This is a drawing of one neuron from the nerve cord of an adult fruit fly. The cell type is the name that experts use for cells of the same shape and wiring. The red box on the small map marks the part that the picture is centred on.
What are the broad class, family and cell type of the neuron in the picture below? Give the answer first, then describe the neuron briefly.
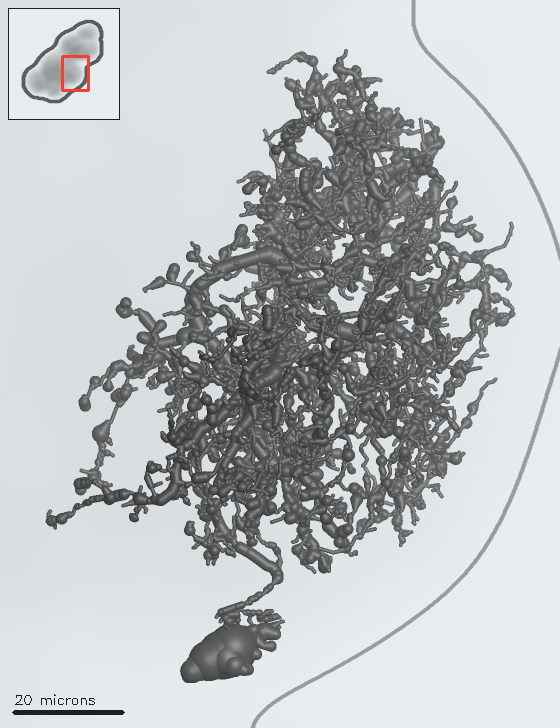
This is a nerve-cord intrinsic neuron. Its family is hemilineage 08A. The cell type is IN08A002. From top to bottom in the picture it spans about 120 microns. The picture shows more than a hundred branch ends.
